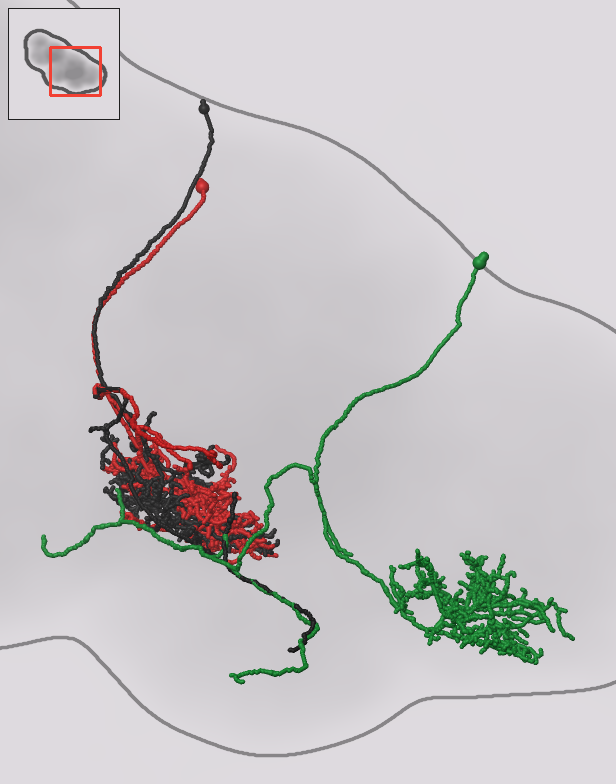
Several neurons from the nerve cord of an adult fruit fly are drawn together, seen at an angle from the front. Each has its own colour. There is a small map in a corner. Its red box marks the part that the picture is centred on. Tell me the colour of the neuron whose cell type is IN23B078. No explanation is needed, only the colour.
green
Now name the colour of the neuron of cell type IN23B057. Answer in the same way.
black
